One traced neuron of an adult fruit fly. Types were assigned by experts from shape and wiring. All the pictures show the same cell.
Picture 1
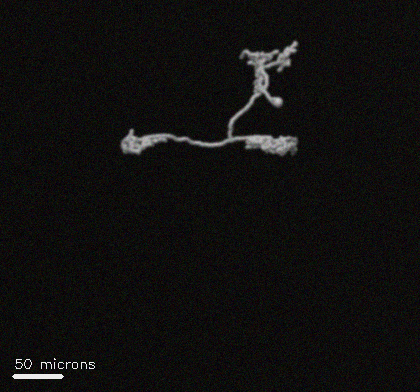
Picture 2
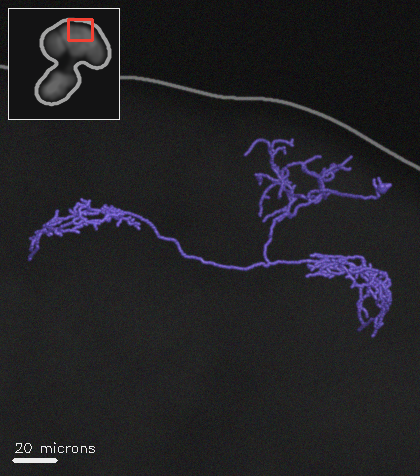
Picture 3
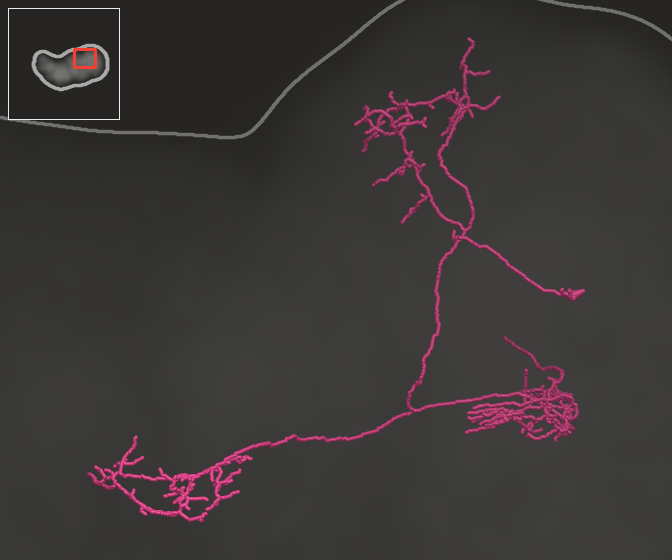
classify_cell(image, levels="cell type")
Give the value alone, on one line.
PAM10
